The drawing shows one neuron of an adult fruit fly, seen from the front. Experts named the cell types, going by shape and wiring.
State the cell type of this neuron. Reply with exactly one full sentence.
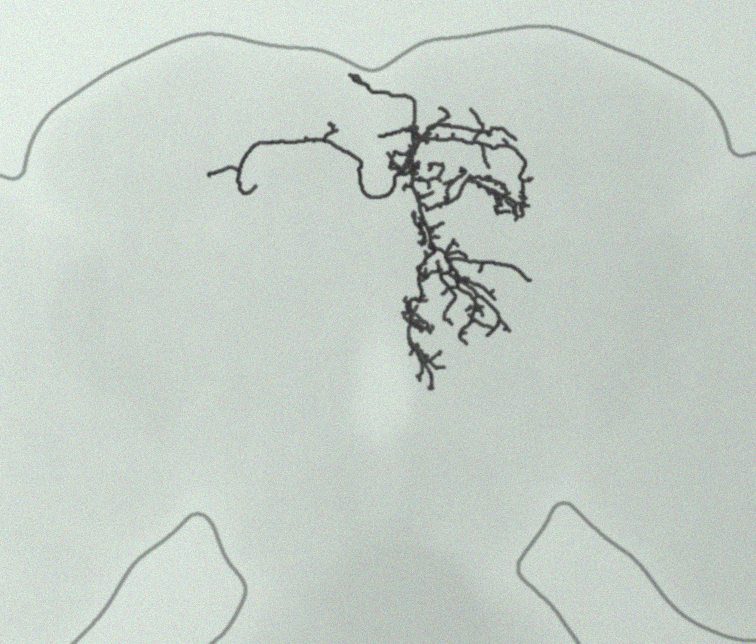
The cell type of the neuron here is CRE039.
